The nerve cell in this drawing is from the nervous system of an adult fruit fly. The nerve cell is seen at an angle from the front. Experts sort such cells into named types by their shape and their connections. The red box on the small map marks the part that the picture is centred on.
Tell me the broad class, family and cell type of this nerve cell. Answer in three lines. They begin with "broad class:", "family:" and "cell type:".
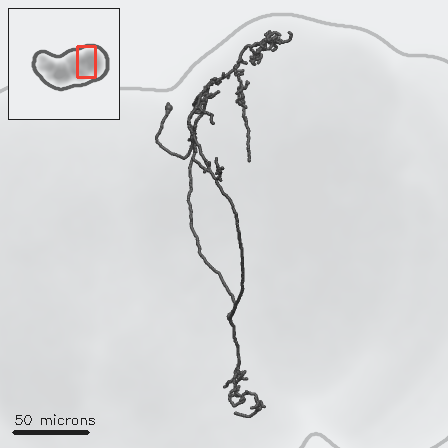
broad class: central-brain intrinsic neuron
family: hemilineage DM2_central
cell type: SMP297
